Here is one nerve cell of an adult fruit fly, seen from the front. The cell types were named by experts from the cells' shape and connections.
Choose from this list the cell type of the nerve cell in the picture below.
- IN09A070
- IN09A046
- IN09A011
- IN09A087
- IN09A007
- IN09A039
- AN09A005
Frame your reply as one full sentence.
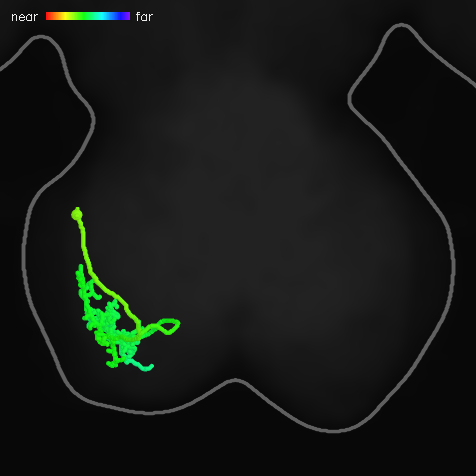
As for cell type, this nerve cell is IN09A046.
